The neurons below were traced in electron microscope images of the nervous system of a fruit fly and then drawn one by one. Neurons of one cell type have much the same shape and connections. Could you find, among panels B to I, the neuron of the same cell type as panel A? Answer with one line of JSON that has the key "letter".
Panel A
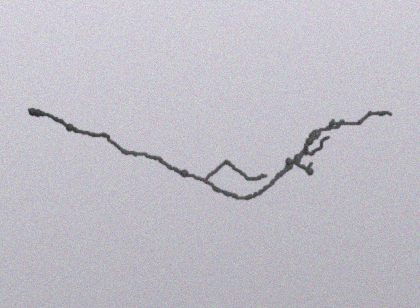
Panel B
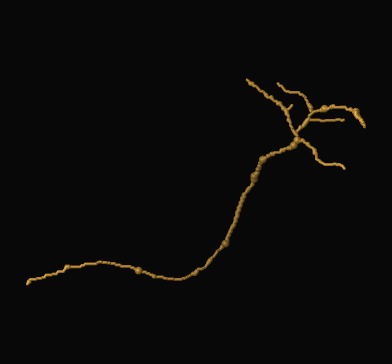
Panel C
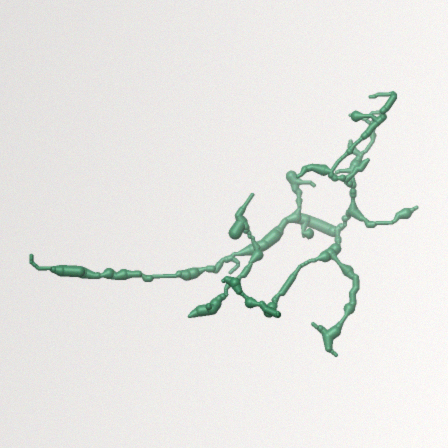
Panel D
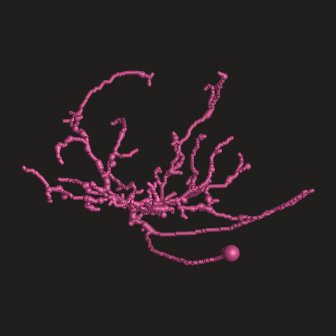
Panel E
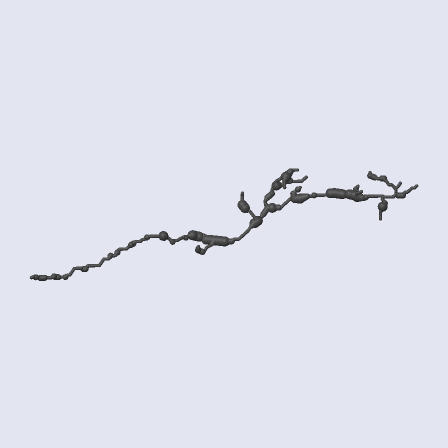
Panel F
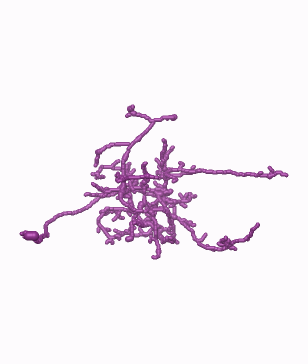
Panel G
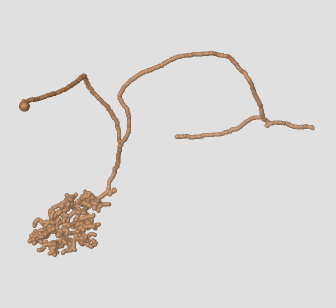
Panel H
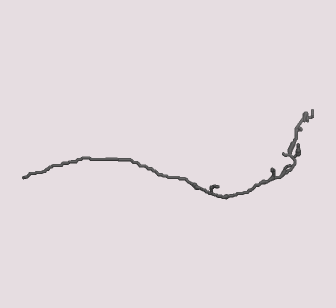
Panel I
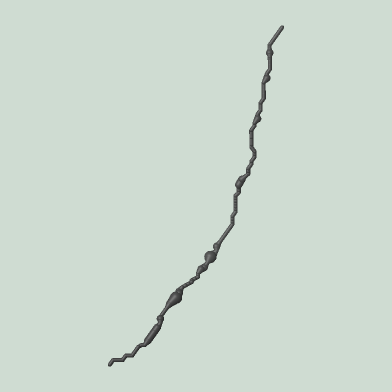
{"letter": "B"}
